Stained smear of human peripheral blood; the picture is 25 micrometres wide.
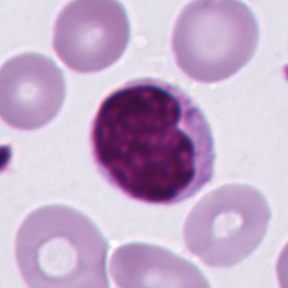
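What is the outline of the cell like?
Round and smooth, about 11 micrometres across, some 1.5 times as wide as a red cell that lies whole in the picture.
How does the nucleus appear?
It measures about 10 by 8 micrometres, fills about 70% of the cell's area, has a single notch cut into its right side, and holds dark purple, coarsely clumped chromatin.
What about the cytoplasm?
It forms a pale lilac rim, widest on the right.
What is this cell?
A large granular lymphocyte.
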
